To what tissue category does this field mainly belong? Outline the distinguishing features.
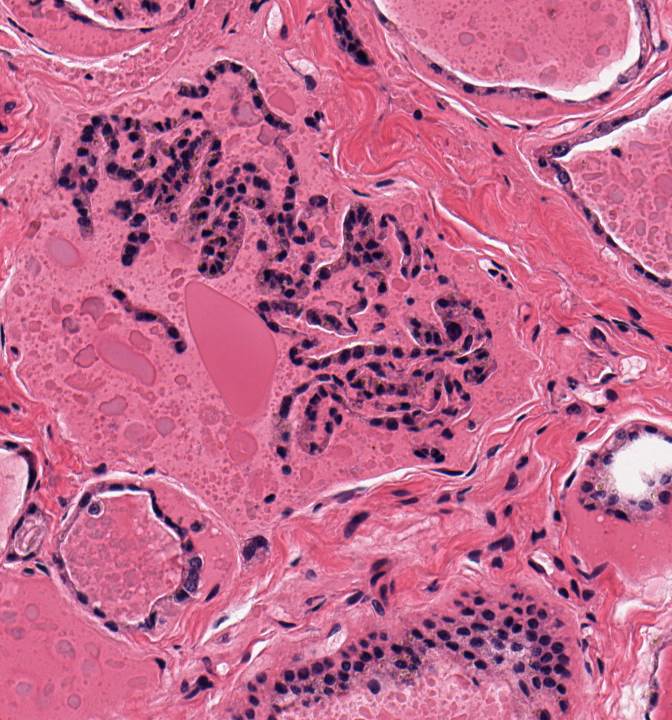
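Let's name it first: thyroid follicle. Rounded spaces filled with pink material make up the field, separated by bands of pink collagen.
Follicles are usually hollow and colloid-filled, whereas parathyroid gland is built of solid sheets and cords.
Centrally, branching cords of cells with small dark round to oval nuclei and scant cytoplasm lie within the pink material of one large space.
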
